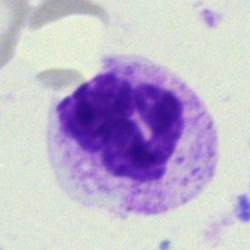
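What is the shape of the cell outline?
The outline is round and smooth.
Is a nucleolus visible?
No nucleolus is visible in the nucleus.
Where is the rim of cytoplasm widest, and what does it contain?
It is widest below the nucleus, and small purple granules are scattered through it.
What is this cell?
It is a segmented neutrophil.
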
